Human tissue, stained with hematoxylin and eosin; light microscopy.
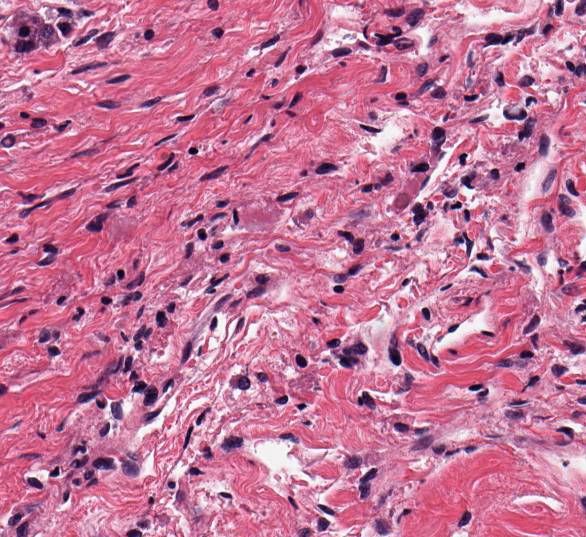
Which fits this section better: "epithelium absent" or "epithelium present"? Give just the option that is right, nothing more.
Epithelium absent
